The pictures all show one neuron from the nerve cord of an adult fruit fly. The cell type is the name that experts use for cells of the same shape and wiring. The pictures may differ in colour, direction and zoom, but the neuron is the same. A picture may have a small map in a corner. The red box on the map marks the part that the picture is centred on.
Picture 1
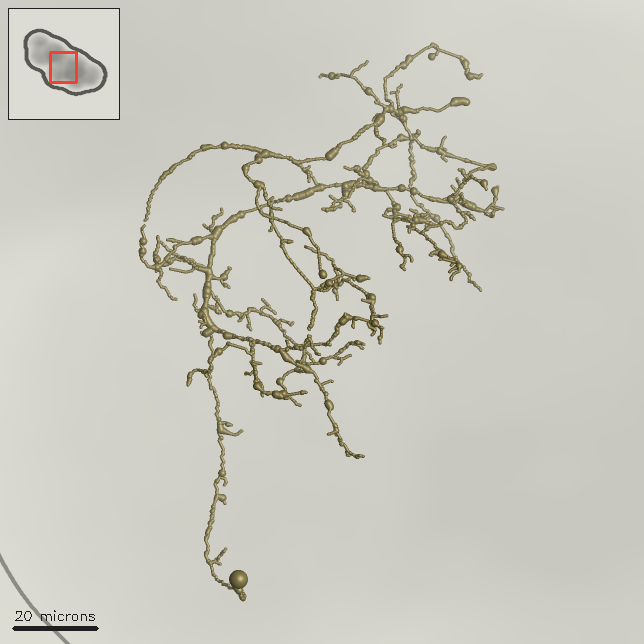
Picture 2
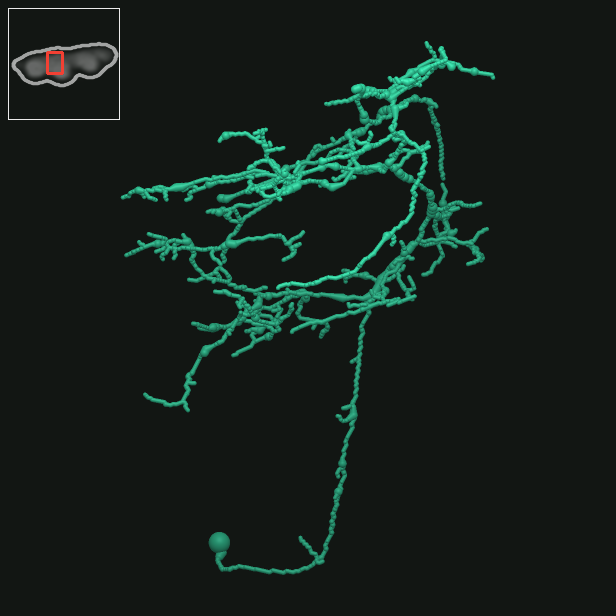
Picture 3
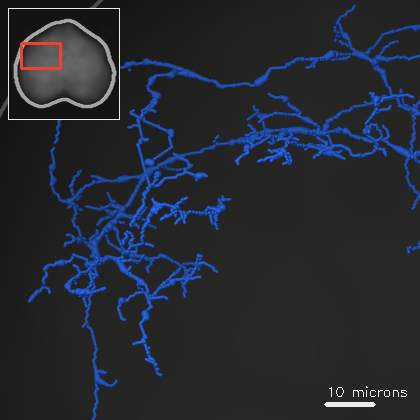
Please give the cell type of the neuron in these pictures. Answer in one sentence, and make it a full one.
Regarding its cell type, the neuron is IN08A011.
